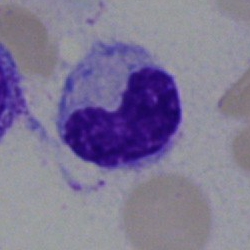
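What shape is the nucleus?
Kidney-shaped, with the indentation facing the upper left.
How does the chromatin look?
Dense, dark purple and clumped, with no nucleoli showing.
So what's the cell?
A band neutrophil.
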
